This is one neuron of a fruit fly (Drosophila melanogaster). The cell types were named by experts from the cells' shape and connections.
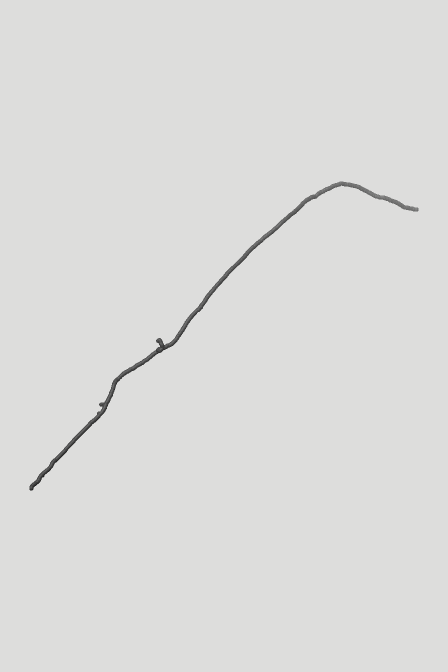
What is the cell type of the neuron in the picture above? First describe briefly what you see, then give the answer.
The drawing shows no cell body. There are a dozen or fewer branch ends. Its broad class is sensory neuron ascending to the brain. The cell type is SApp23.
